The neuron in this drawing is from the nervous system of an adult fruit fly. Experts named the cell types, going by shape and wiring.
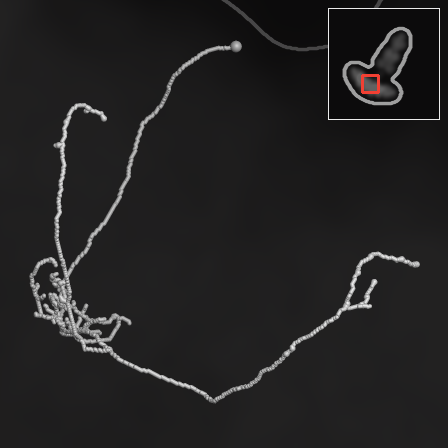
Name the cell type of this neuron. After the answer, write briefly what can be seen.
It is of cell type FS1B_b. It is a central-brain intrinsic neuron. The cell body is at the top of the picture. In this view it is about as wide as it is tall.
